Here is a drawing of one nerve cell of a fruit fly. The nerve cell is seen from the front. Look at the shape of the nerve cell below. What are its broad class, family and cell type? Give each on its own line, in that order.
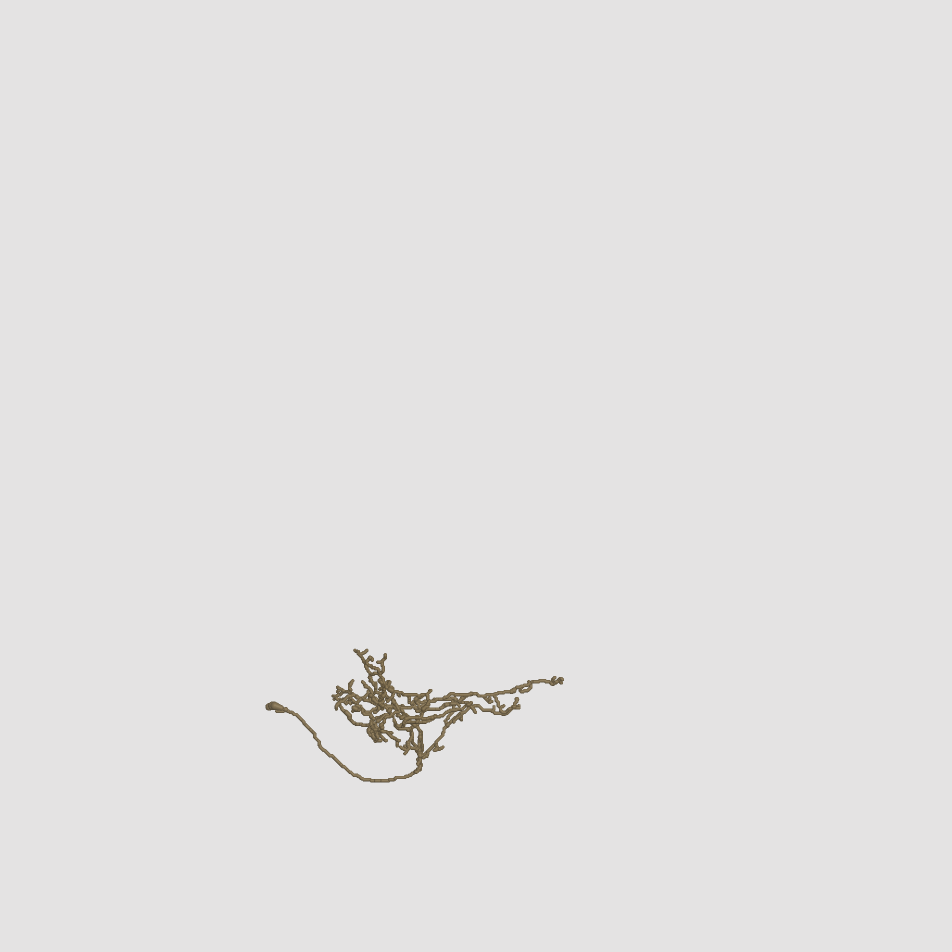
central-brain intrinsic neuron
hemilineage MD_SA1
GNG621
